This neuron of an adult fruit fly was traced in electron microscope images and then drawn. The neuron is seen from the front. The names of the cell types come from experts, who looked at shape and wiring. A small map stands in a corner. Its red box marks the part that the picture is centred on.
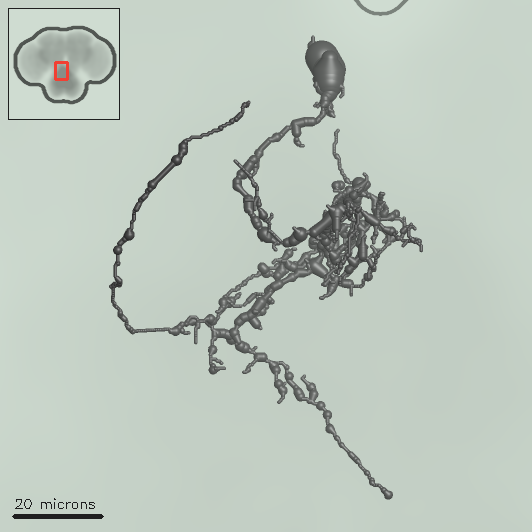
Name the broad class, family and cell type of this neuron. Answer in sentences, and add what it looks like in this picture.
This is a nerve-cord intrinsic neuron. Its family is hemilineage 09A. It is of cell type IN09A005. By the scale bar it is about 110 microns tall in this view. Dozens of branch ends can be seen.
